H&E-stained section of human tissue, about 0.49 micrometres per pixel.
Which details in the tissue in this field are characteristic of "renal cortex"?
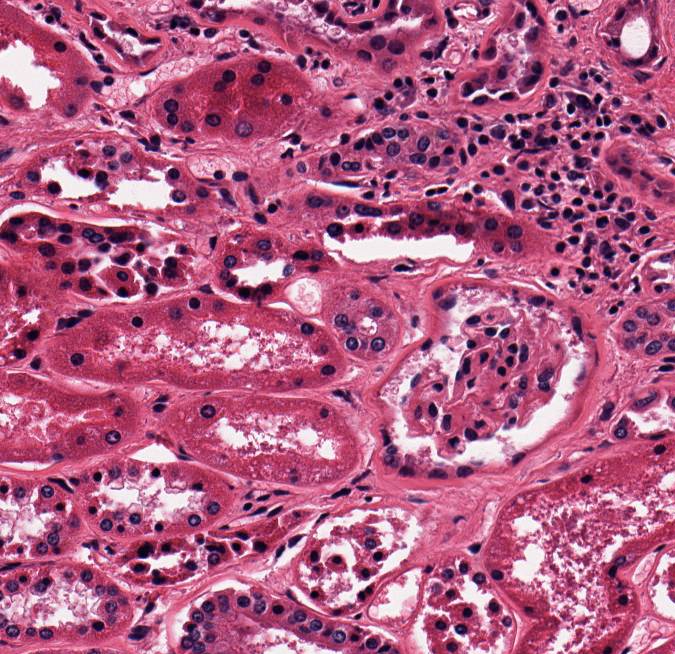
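This is renal cortex, and much of what you see goes with that. Most of the field is closely packed tubules cut in cross and oblique section, with one rounded corpuscle just right of centre.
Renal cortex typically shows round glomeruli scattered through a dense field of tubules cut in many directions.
So that part fits well. The tubules are lined by cuboidal cells with abundant pink granular cytoplasm and round nuclei. Many of their lumens are not clean and open but hold pale, bubbly, flocculent material.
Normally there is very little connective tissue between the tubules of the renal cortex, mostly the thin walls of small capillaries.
Against that, the dense cluster of small dark round nuclei in the interstitium at the upper right does not fit.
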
